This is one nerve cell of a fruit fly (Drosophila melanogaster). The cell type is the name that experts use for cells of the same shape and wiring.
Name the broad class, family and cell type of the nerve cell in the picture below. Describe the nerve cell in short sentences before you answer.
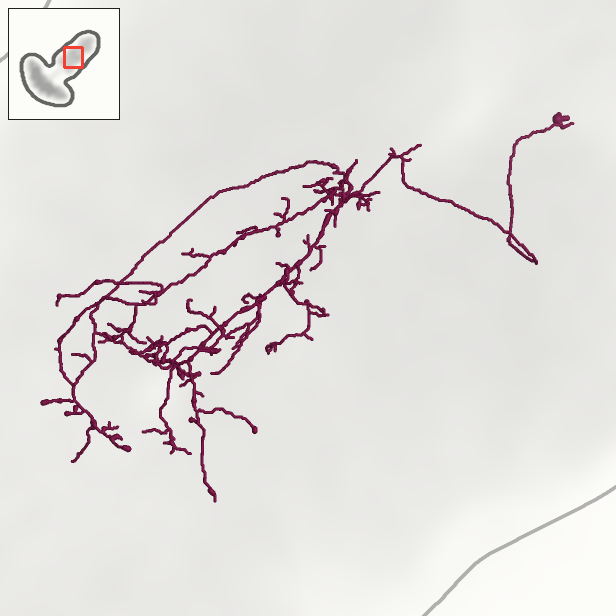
It lies in the nerve cord. Its cell body lies at the upper right of the picture. Dozens of branch ends can be seen. It is a nerve-cord intrinsic neuron. Its family is hemilineage 06A. It is of cell type IN06A058.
